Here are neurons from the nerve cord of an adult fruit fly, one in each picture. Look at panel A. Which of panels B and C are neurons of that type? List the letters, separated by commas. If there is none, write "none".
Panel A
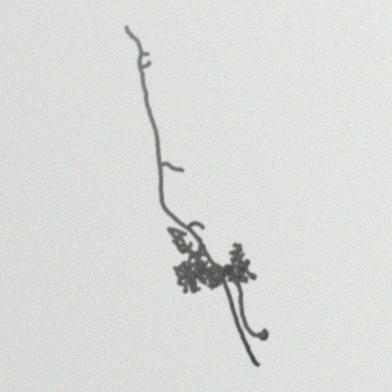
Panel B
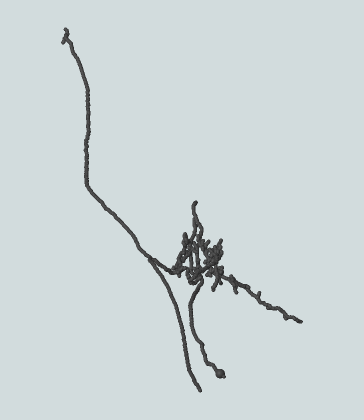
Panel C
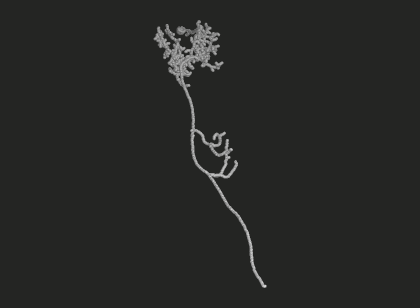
C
